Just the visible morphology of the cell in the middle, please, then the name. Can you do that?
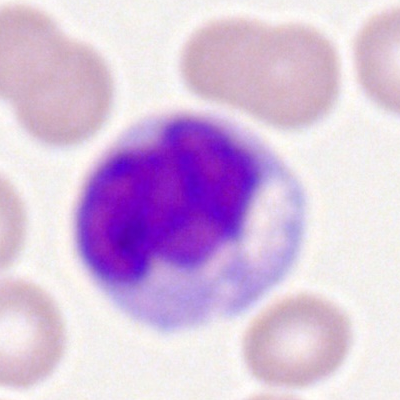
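Nucleus sits in the upper left portion of the cell. Stains deep purple, with darker and lighter patches. Cytoplasm pale lilac-blue. Clear, pale patches in the cytoplasm toward the right side. Monocyte.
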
